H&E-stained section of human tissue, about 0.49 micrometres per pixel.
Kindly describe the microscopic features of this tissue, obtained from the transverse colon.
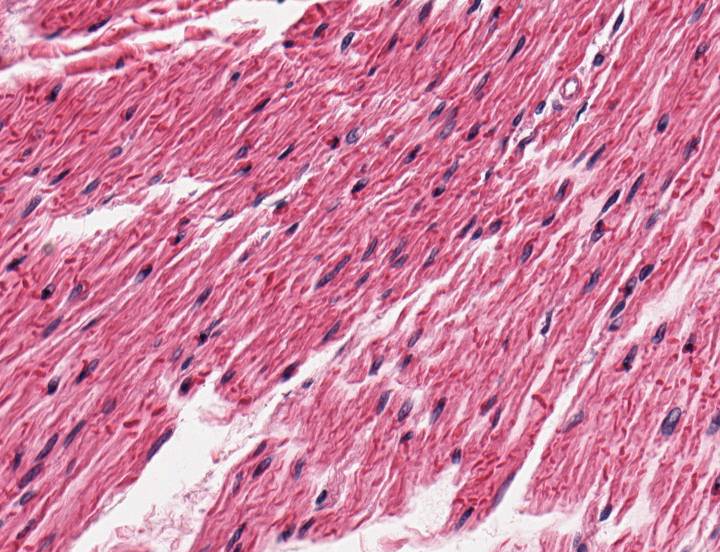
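Parallel bundles of muscle fibres, running diagonally lower left to upper right. Nuclei central within fibres. Nuclei oval, elongated along fibre long axis. Fibre cytoplasm deep pink throughout field.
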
